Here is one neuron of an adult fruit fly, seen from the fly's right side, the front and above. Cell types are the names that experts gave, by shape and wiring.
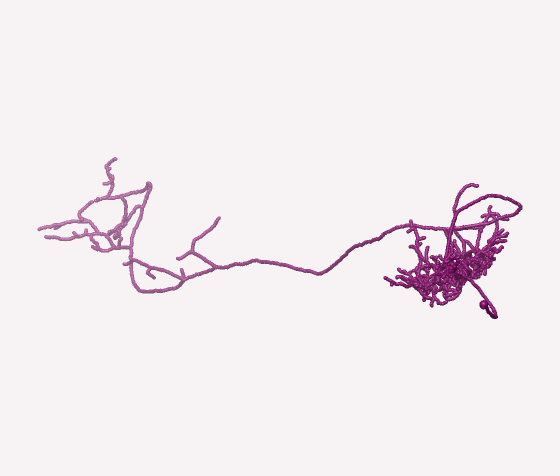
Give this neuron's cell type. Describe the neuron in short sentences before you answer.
Dozens of branch ends can be seen. In this view it is more than twice as wide as it is tall. This is a descending neuron. It is of cell type DNg59.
